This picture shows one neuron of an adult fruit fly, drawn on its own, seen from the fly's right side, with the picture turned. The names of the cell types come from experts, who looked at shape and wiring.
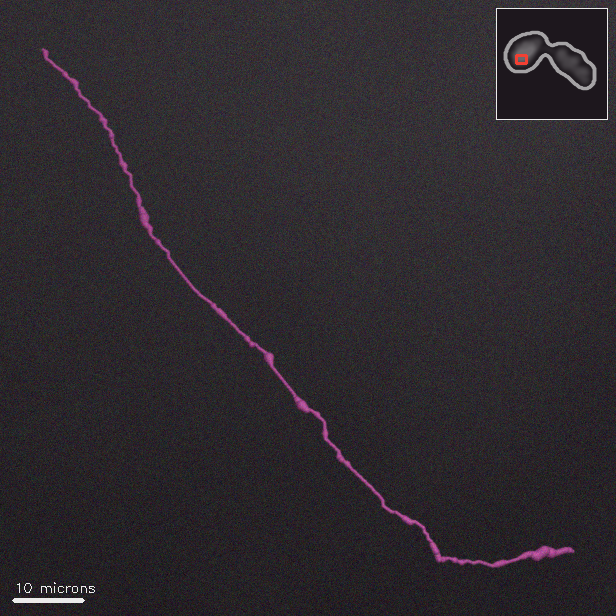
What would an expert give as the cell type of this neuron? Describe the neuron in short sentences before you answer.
No cell body is drawn. By the scale bar it is about 80 microns wide in this view. It has a dozen or fewer branch ends. This is a photoreceptor or other optic-lobe sensory neuron. It is of cell type R7y.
